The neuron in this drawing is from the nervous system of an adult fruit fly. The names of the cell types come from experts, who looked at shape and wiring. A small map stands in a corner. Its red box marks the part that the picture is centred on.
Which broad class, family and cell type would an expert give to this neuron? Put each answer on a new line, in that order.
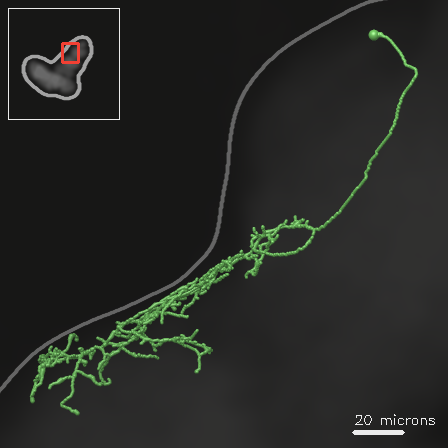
nerve-cord intrinsic neuron
hemilineage 03B
IN03B063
